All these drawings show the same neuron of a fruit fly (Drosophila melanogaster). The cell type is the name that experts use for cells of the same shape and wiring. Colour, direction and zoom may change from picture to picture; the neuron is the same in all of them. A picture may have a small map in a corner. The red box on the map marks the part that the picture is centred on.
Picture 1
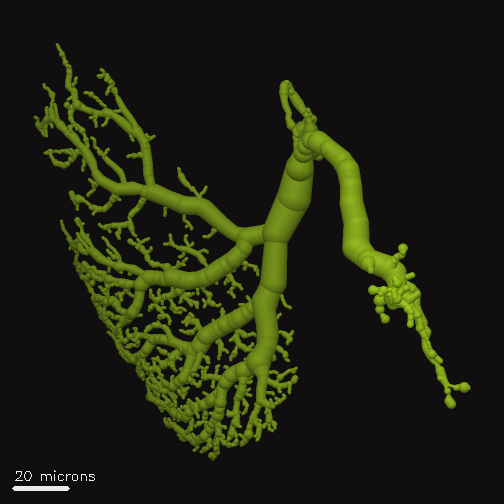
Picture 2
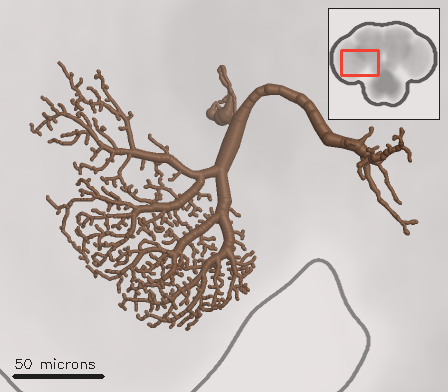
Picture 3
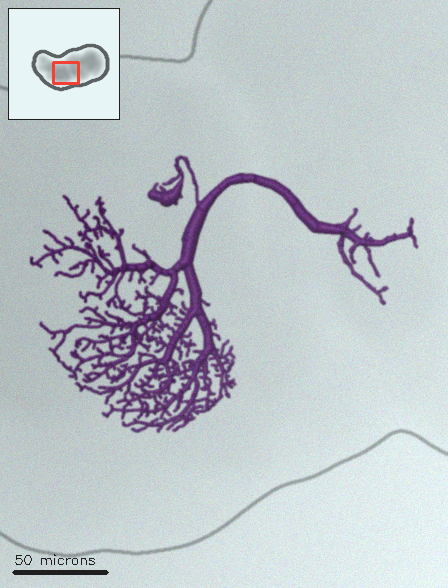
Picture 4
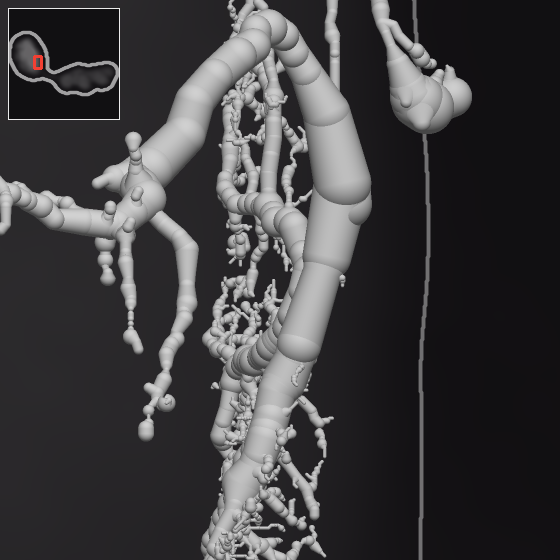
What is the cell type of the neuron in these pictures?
HSS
